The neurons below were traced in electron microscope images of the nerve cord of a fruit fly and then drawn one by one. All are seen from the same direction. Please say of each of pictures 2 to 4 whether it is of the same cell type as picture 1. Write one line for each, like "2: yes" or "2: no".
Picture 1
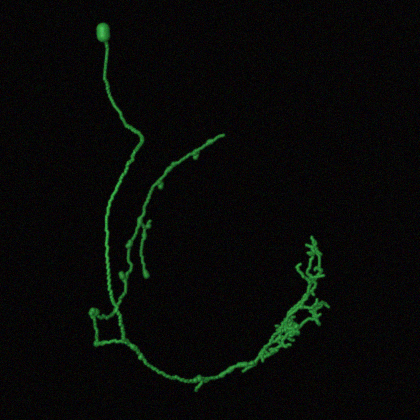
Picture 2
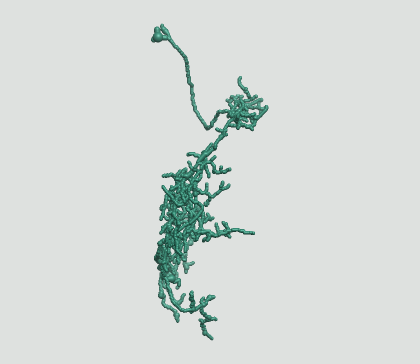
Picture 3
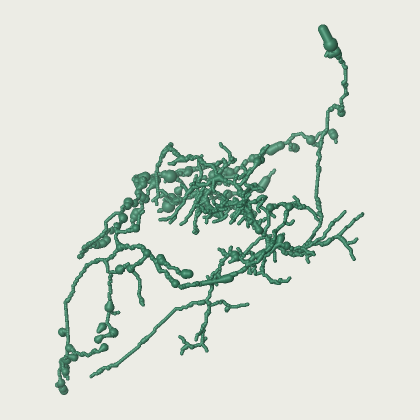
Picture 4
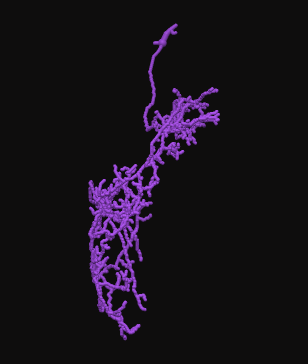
2: no
3: no
4: no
